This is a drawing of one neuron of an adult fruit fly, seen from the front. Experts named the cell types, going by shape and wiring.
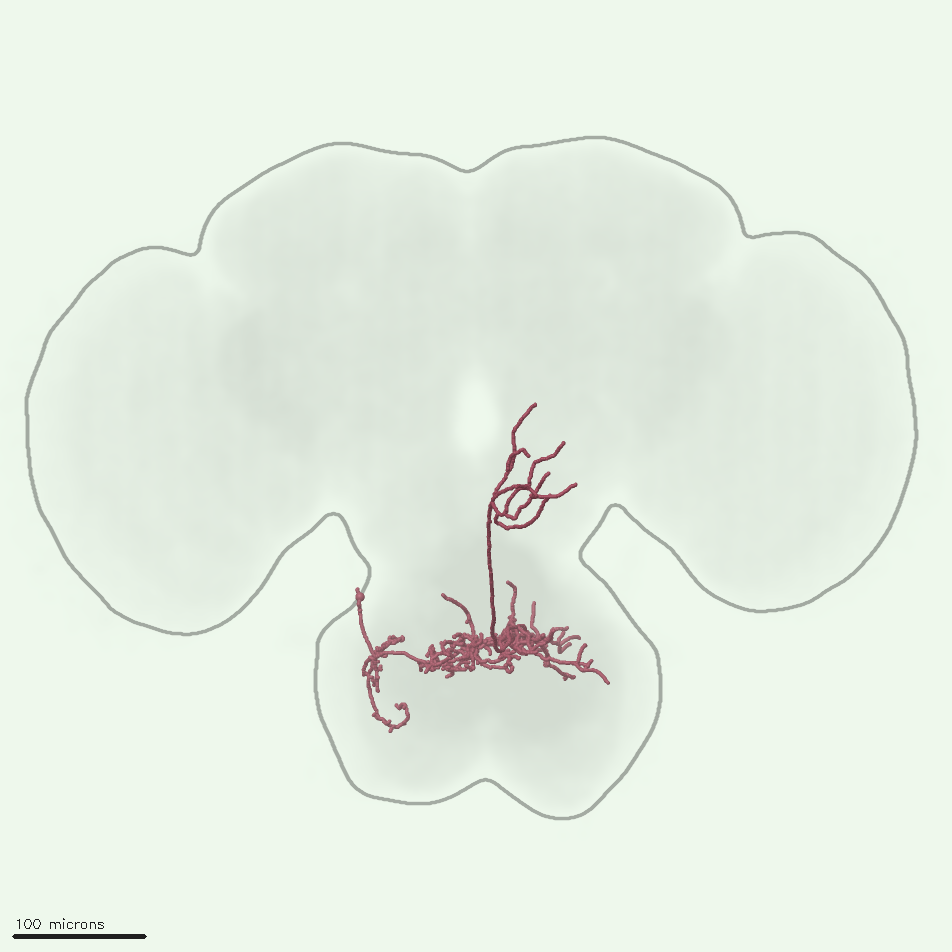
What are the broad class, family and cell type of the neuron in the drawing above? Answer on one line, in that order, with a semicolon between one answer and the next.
ascending neuron; hemilineage 18B; AN18B053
